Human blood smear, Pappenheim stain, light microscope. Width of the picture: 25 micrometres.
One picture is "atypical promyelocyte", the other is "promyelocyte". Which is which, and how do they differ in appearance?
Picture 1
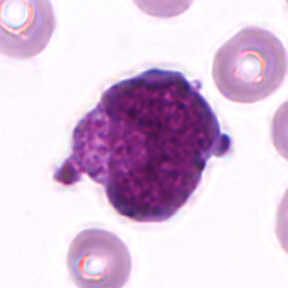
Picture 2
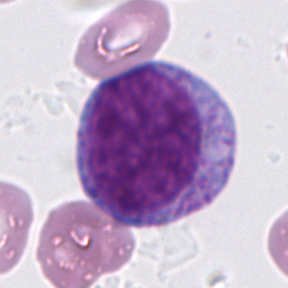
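Picture 1 shows an atypical promyelocyte. Picture 2 shows a promyelocyte. Cytoplasm placement differs: in picture 1 the nucleus fills most of the cell and cytoplasm shows mainly as a crescent on the left; in picture 2 the nucleus lies toward the left, leaving most cytoplasm on the right. Cytoplasm colour: pale pinkish-lilac in picture 1, blue in picture 2. Granules: fine and purple in picture 1, fine and purple-red, scattered through the cytoplasm, in picture 2. Picture 1: no clear vacuoles in the cytoplasm. Picture 2: outline round and smooth; cell about 14 micrometres across; nucleus about 14 by 10 micrometres, filling about 70% of cell area.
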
